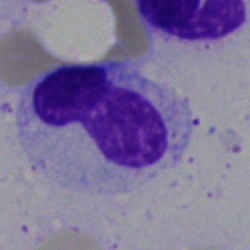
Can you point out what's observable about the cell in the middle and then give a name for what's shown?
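A kidney-shaped nucleus, its indentation on the lower side, lies in the upper part of the cell and reaches close to the top edge. Abundant pale grey-blue cytoplasm surrounds it and lacks coarse dark granules. The cell is a band neutrophil.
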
